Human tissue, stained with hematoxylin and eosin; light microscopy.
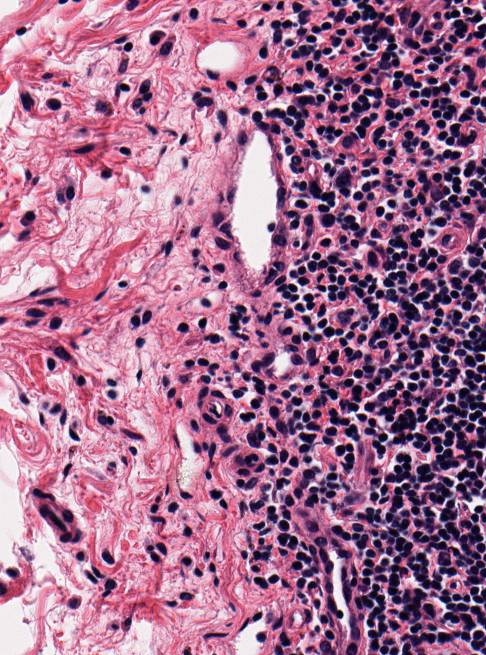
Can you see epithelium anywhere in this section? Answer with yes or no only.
No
